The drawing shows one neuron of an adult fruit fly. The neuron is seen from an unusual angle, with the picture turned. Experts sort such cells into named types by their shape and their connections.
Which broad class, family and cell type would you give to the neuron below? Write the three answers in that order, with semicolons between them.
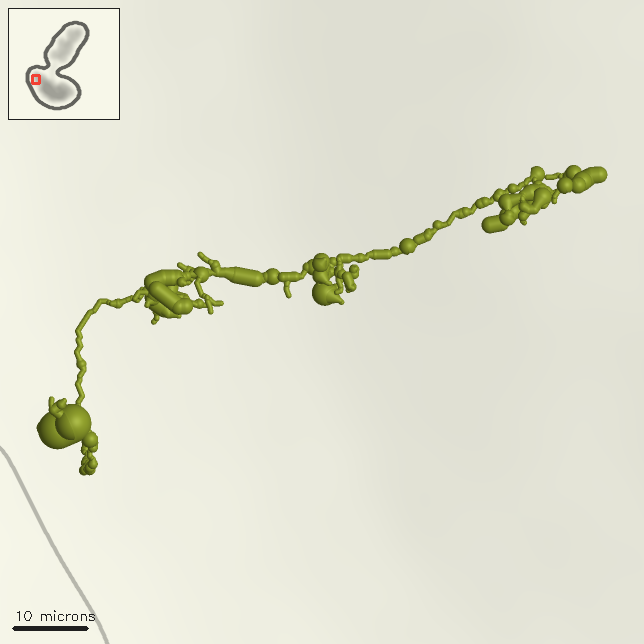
optic-lobe intrinsic neuron; Mi; Mi1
